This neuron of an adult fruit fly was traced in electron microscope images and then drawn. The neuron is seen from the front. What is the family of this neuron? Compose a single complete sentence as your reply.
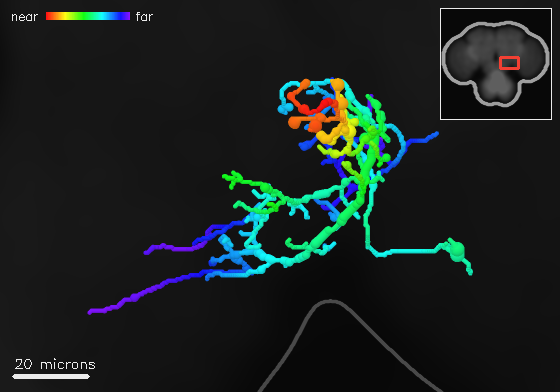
The neuron has the family hemilineage WEDa1.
